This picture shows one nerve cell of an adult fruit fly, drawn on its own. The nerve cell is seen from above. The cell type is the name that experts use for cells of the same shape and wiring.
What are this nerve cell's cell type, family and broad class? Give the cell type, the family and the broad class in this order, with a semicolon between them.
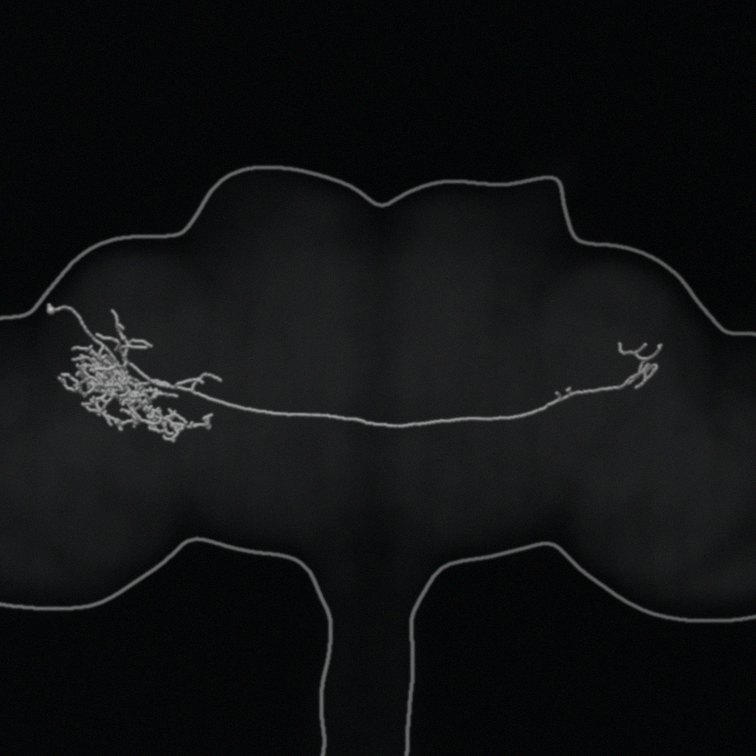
CB1109; hemilineage VLPl&d1_lateral; central-brain intrinsic neuron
